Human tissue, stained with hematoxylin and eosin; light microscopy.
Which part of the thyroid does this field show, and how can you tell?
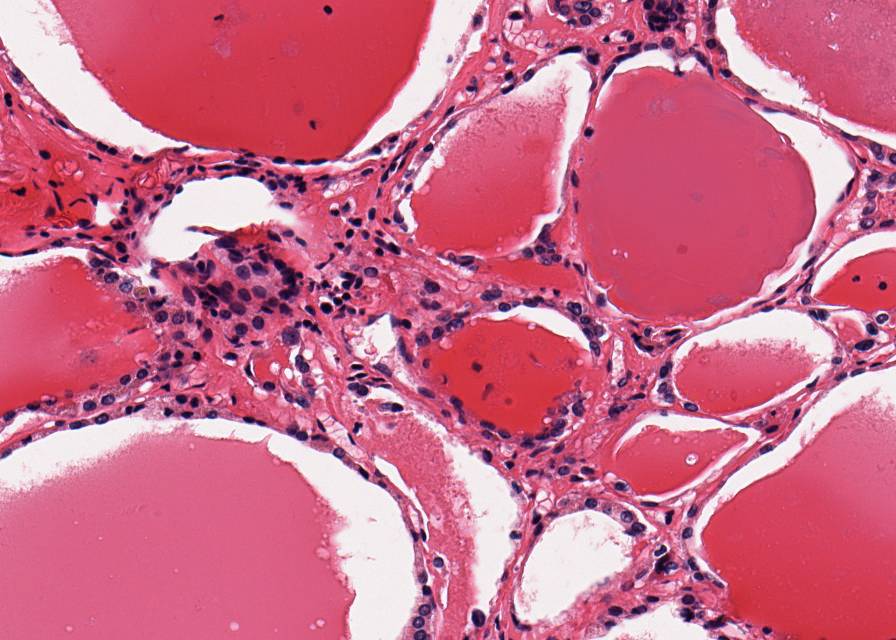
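Answer: thyroid follicle. Closed rounded follicles filled with smooth, uniform pink colloid make up the field, separated by thin strands of tissue, with no papillary projections into the lumens.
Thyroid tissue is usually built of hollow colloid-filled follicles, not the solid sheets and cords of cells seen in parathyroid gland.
White crescent gaps part the colloid from many follicle walls.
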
